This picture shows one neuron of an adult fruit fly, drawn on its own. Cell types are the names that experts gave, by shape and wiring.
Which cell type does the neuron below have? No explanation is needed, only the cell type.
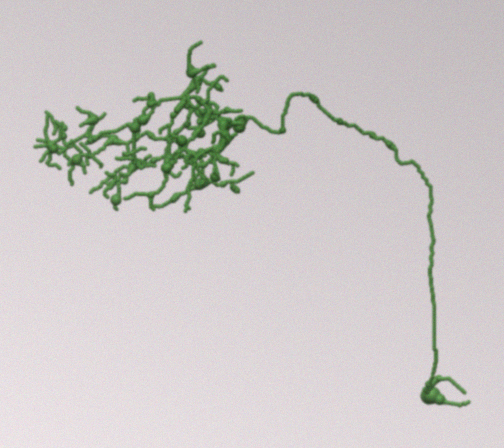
Li22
